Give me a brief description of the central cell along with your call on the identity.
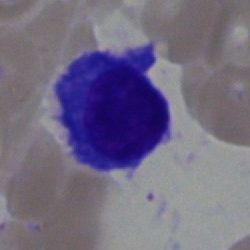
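You can see a blunt cytoplasmic projection poking out at the upper right. The chromatin's dense and dark purple, and the cytoplasm is a deep blue, just a narrow rim that's widest on the left of the nucleus. So that's a plasma cell.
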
